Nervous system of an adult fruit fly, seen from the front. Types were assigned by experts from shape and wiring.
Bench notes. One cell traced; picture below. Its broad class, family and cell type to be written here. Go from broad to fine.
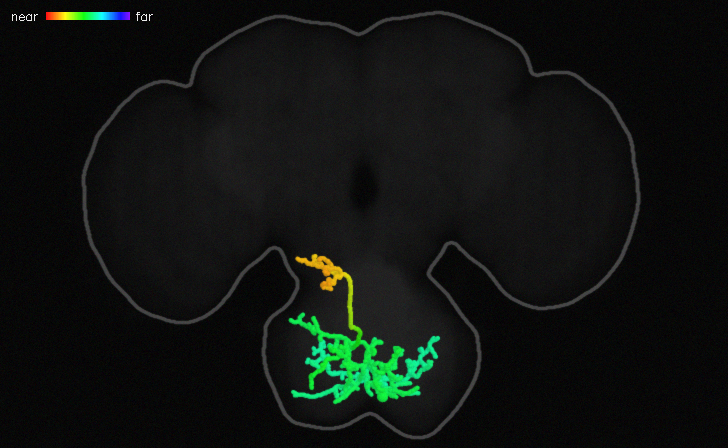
ascending neuron; hemilineage 10B; AN10B025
